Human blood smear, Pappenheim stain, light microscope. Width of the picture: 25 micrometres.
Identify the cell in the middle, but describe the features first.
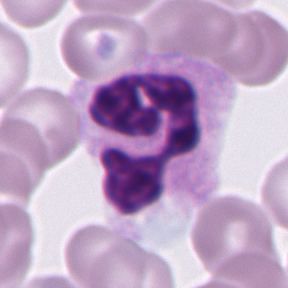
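Quick look: the chromatin's dark purple and coarsely clumped, and there are no nucleoli visible. Fine pinkish-violet granules are scattered through the cytoplasm. I can't see any clear vacuoles there either. That's a segmented neutrophil.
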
